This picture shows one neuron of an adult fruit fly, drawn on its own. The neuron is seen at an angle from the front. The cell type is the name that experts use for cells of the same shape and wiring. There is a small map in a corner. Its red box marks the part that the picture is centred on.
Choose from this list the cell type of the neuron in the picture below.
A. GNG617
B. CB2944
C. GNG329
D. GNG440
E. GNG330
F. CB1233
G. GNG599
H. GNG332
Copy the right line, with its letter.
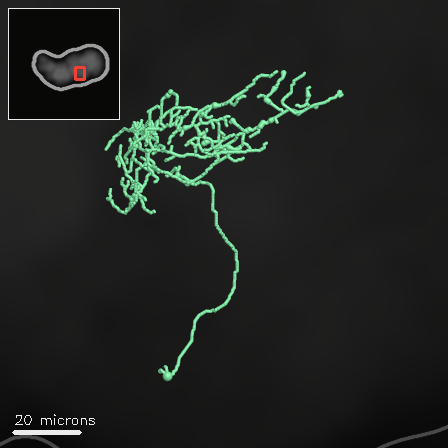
G. GNG599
